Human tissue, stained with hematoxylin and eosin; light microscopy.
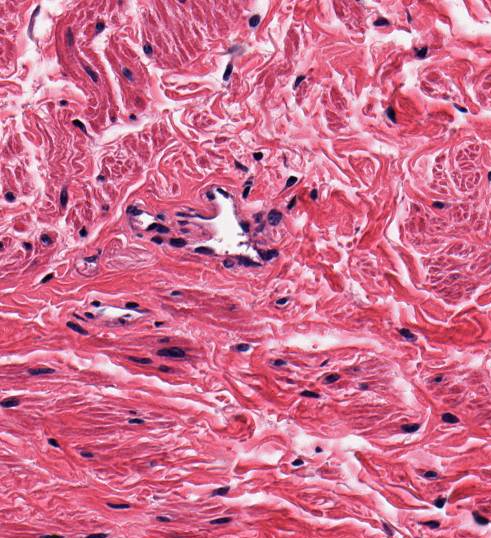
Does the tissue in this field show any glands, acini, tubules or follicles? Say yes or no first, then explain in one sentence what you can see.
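No. No epithelium, glands or fat cells are present anywhere in the field.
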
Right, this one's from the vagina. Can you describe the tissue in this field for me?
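Pink fibrillar bundles make up the whole field; they run in differing directions and interlace. In the lower half the bundles run roughly horizontally and are cut along their length. The nuclei there are elongated and dark, lying parallel to the fibres. Nuclei are scattered and widely spaced rather than crowded.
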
